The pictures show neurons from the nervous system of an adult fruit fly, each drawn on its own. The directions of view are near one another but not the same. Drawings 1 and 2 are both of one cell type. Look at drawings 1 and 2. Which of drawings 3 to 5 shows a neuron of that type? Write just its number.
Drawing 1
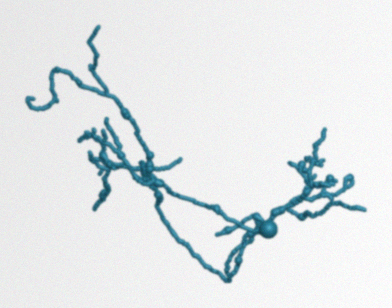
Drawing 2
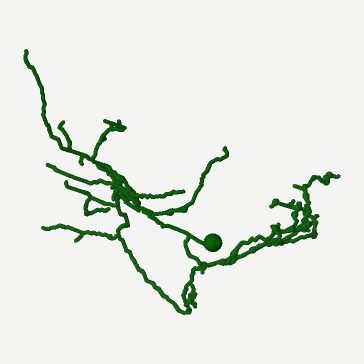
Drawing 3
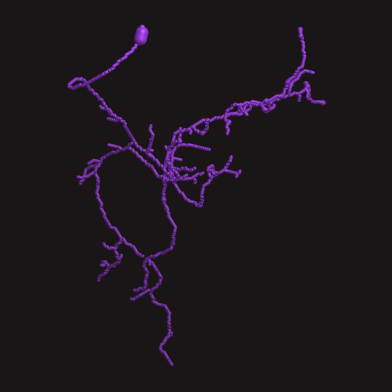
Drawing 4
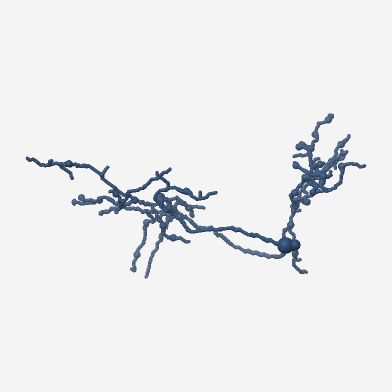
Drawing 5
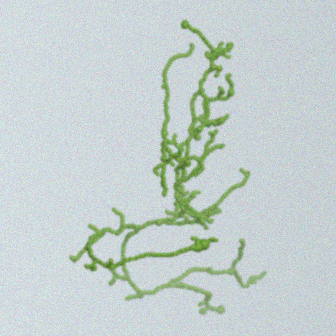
4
